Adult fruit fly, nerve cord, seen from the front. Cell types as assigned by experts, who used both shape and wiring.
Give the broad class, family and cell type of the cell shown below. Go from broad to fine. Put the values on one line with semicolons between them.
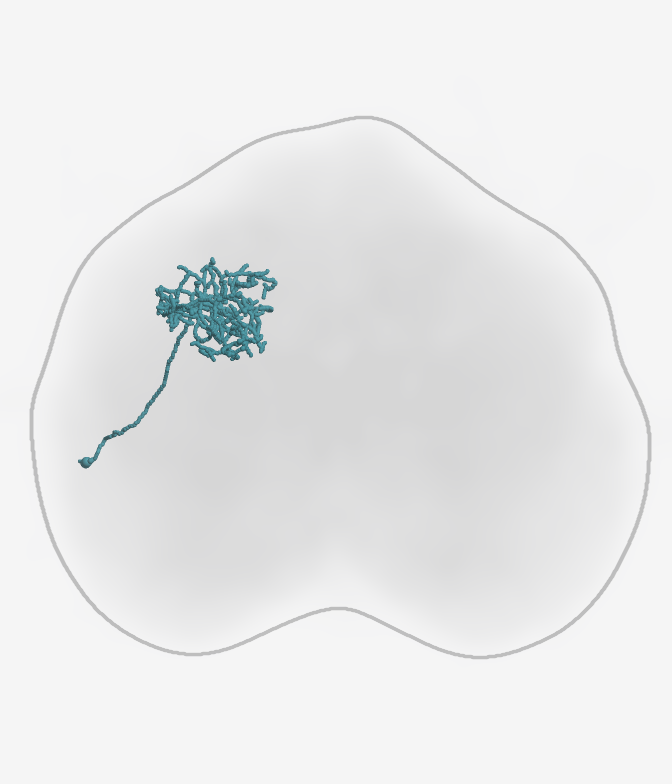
nerve-cord intrinsic neuron; hemilineage 16B; IN16B051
